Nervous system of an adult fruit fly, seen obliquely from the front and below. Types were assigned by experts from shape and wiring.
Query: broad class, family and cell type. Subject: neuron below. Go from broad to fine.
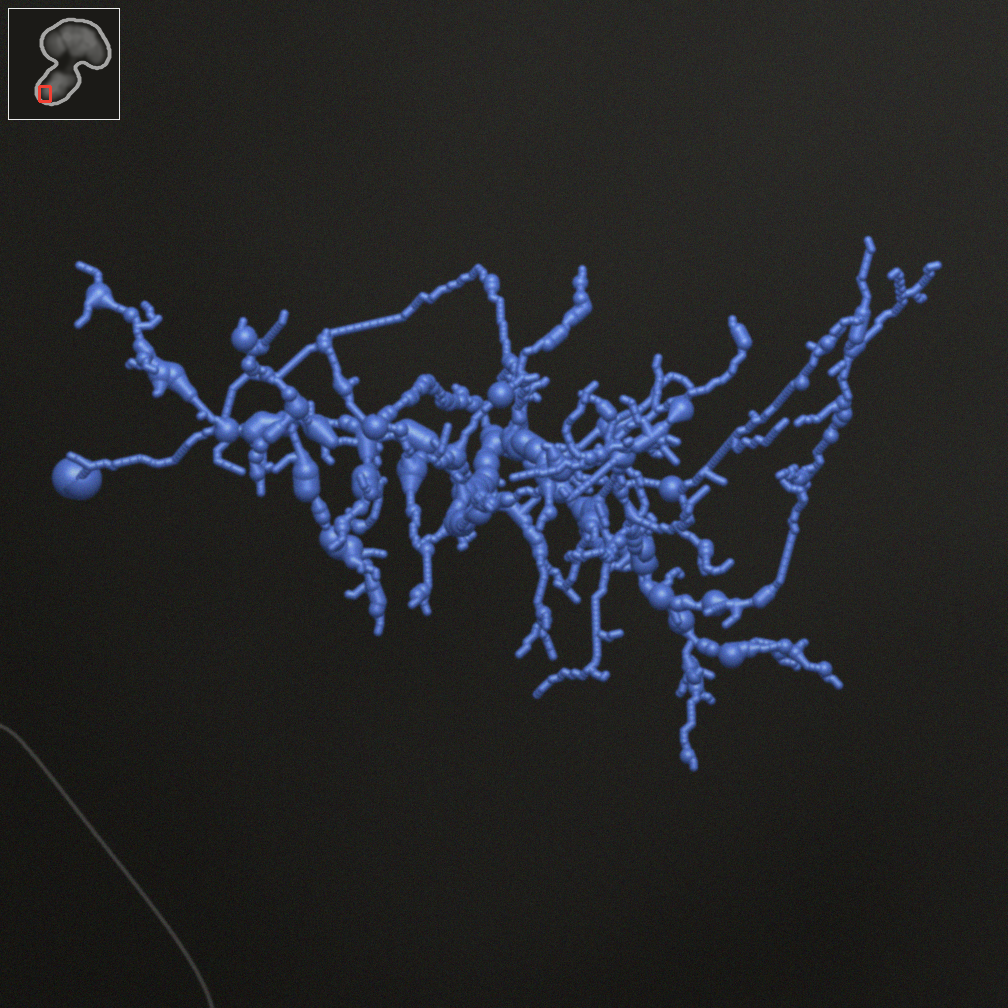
nerve-cord intrinsic neuron; hemilineage 20A.22A; IN20A.22A054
